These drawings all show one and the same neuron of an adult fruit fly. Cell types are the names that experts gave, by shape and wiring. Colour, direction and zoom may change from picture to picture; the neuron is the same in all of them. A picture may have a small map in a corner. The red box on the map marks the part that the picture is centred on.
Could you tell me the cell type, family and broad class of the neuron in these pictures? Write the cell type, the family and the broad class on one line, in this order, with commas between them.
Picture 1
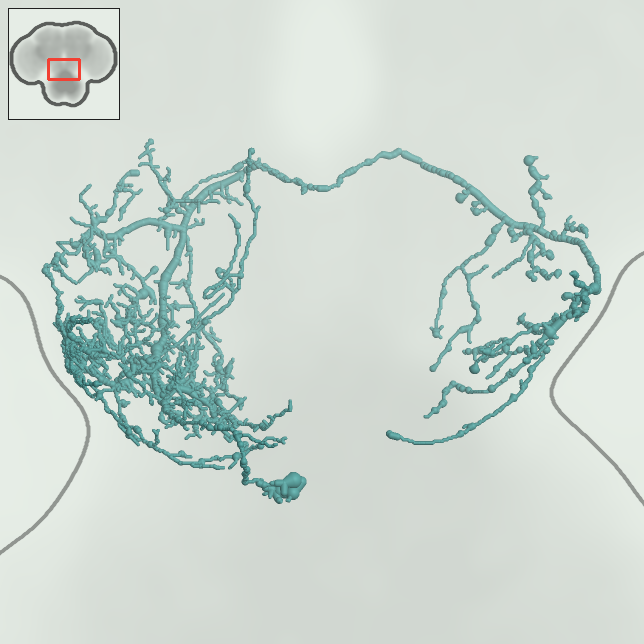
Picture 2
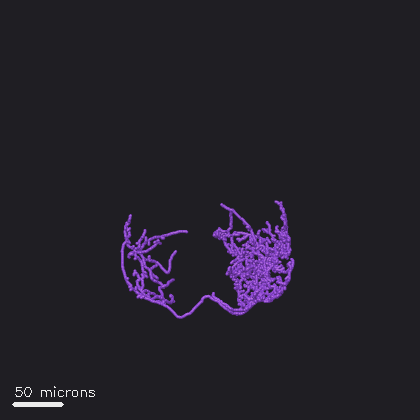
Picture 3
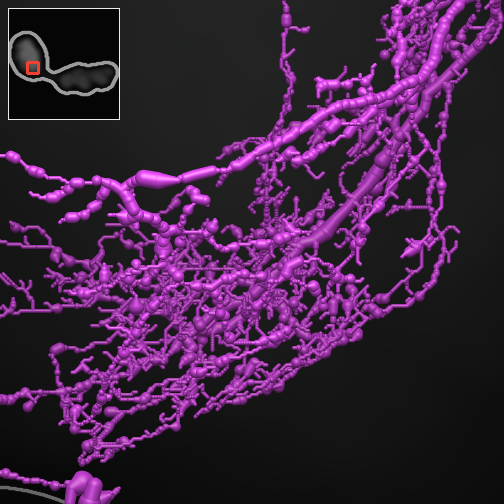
GNG150, hemilineage 14B, central-brain intrinsic neuron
